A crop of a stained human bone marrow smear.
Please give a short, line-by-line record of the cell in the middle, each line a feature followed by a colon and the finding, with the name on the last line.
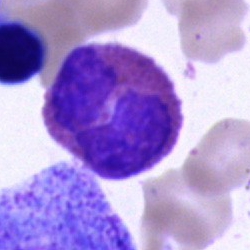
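Granules: fine, reddish-purple, held in the cytoplasm, I notice these first
Nucleus: fills most of the cell, as far as I can see
Cleft: thin and pale, crossing the middle of the nucleus
Rim: narrow, pinkish-purple cytoplasm around the nucleus
Name, then: eosinophil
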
